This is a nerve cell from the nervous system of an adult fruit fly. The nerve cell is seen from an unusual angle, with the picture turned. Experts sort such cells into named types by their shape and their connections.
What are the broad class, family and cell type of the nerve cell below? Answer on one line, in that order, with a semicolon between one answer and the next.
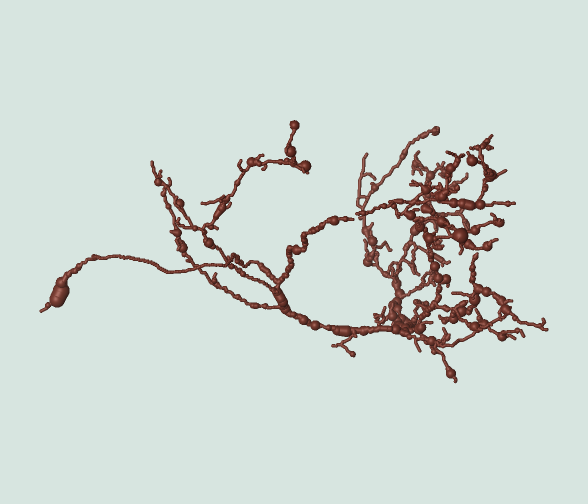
central-brain intrinsic neuron; hemilineage SLPp&v1_posterior; CL134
